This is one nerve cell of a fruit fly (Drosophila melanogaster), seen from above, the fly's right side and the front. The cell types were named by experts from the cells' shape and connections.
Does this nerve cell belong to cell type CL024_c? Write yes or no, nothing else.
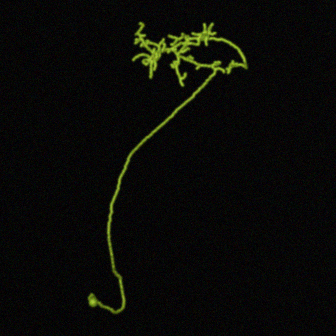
no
